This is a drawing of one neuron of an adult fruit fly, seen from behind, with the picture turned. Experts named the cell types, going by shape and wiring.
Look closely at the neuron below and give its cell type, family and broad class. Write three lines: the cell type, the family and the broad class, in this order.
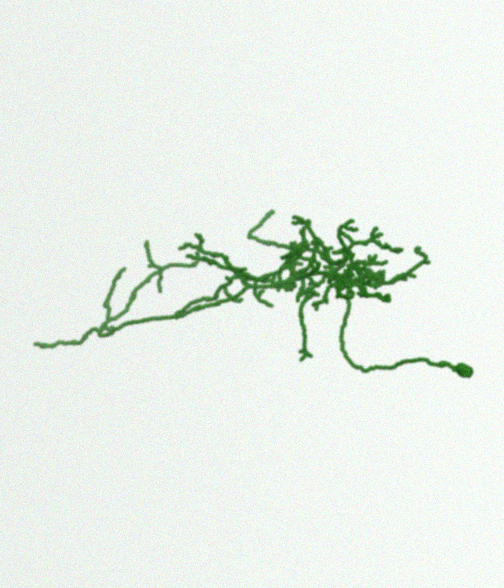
AVLP013
hemilineage VLPl4_dorsal
central-brain intrinsic neuron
